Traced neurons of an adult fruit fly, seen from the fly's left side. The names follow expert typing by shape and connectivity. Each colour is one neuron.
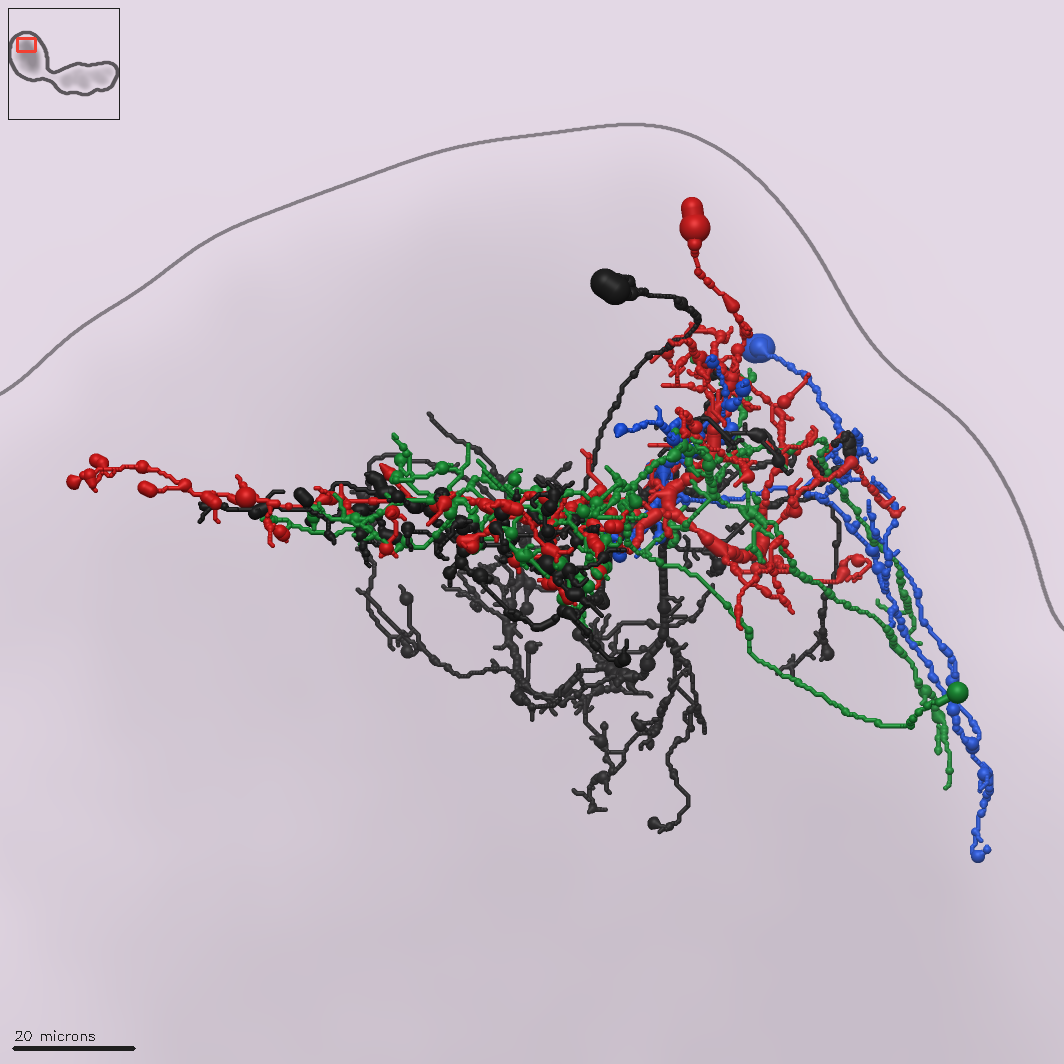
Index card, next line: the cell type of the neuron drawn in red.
SMP345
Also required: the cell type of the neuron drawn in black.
SMP444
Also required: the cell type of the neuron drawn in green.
SMP416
